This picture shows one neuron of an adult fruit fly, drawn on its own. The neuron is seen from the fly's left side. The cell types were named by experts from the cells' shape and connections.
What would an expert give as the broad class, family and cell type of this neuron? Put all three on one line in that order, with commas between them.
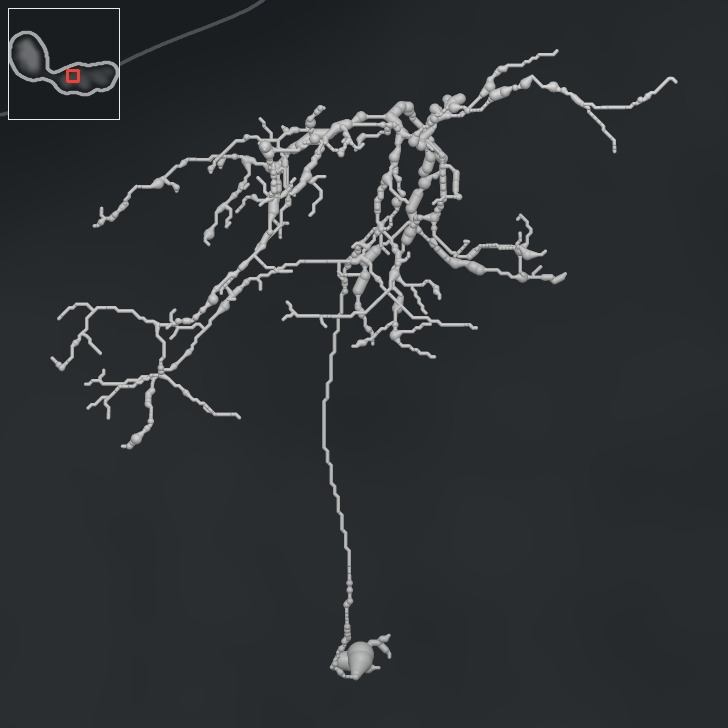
nerve-cord intrinsic neuron, hemilineage 03B, IN03B081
